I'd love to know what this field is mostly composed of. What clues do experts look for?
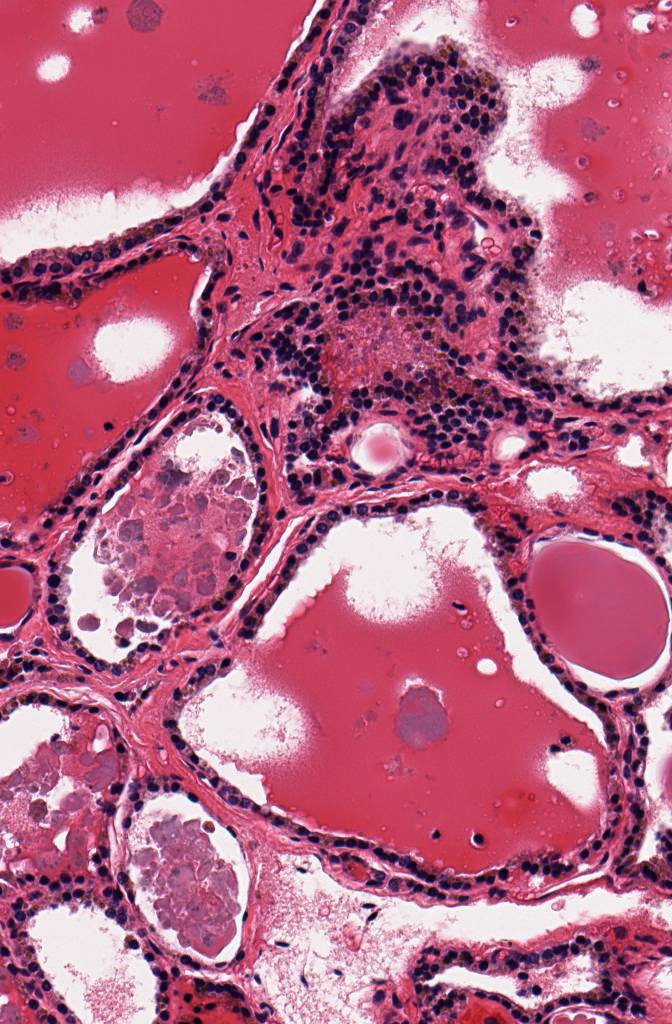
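The field mainly shows the thyroid follicle: closed, round to irregular follicles of widely varying size, packed closely together. Each is lined by a single layer of flattened to low cuboidal cells with small, round, dark nuclei, and most lumens are filled with dense, homogeneous, deep pink material.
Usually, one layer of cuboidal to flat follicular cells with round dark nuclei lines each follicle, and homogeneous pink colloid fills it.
Thin bands of pink fibrous stroma separate them. Hollow, filled follicles rather than solid sheets and cords of cells set it apart from parathyroid gland.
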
